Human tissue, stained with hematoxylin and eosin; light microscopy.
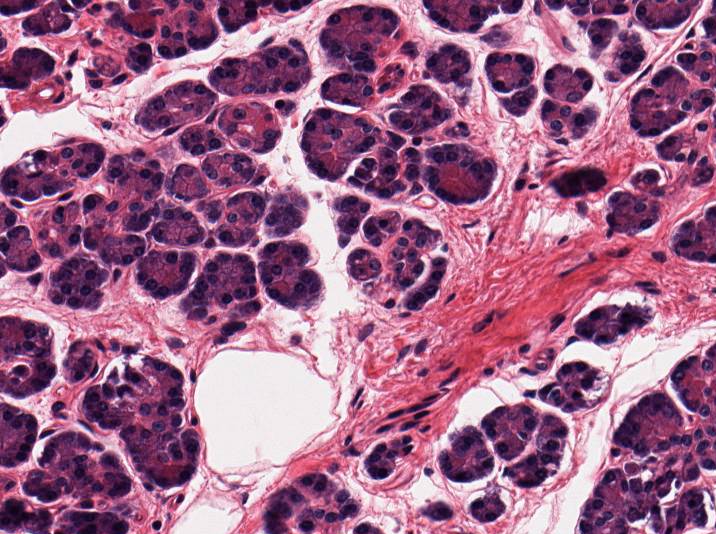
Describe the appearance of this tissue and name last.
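Glandular acini occupy most of the field, gathered into small clusters divided by strands of stroma. Each acinar cell has a round, dark nucleus placed toward its base, and its cytoplasm stains deep purple. A band of denser pink collagen containing elongated spindle-shaped nuclei runs diagonally from the upper right toward the lower centre. The tissue is pancreas.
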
